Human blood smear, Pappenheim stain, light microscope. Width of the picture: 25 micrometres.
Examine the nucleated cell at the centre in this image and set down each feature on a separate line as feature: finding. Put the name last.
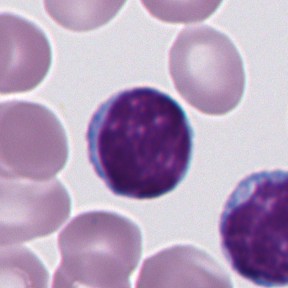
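Outline: round, smooth.
Size: about 10 micrometres across.
Nucleus: round, no indentation or lobes, about 9 by 8 micrometres.
Nuclear share: about 80% of cell area.
Chromatin: dense, dark purple, small scattered paler patches.
Cytoplasm: thin pale blue crescent, widest on left.
Name: typical lymphocyte.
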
